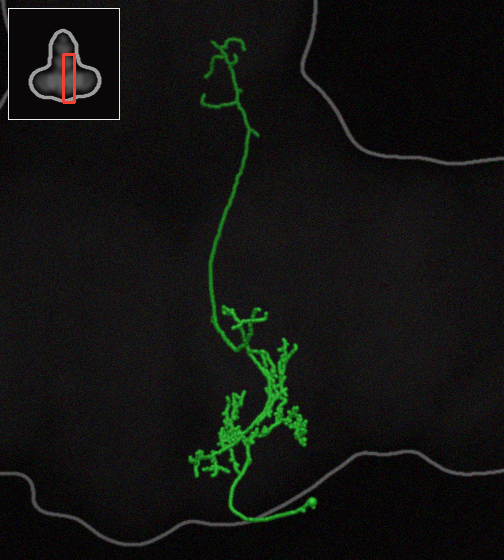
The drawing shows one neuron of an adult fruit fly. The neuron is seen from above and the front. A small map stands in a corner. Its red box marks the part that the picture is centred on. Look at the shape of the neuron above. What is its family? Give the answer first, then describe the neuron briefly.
Its family is hemilineage MX12. Its broad class is descending neuron. Its cell body lies at the bottom of the picture. In this view it is more than twice as tall as it is wide.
